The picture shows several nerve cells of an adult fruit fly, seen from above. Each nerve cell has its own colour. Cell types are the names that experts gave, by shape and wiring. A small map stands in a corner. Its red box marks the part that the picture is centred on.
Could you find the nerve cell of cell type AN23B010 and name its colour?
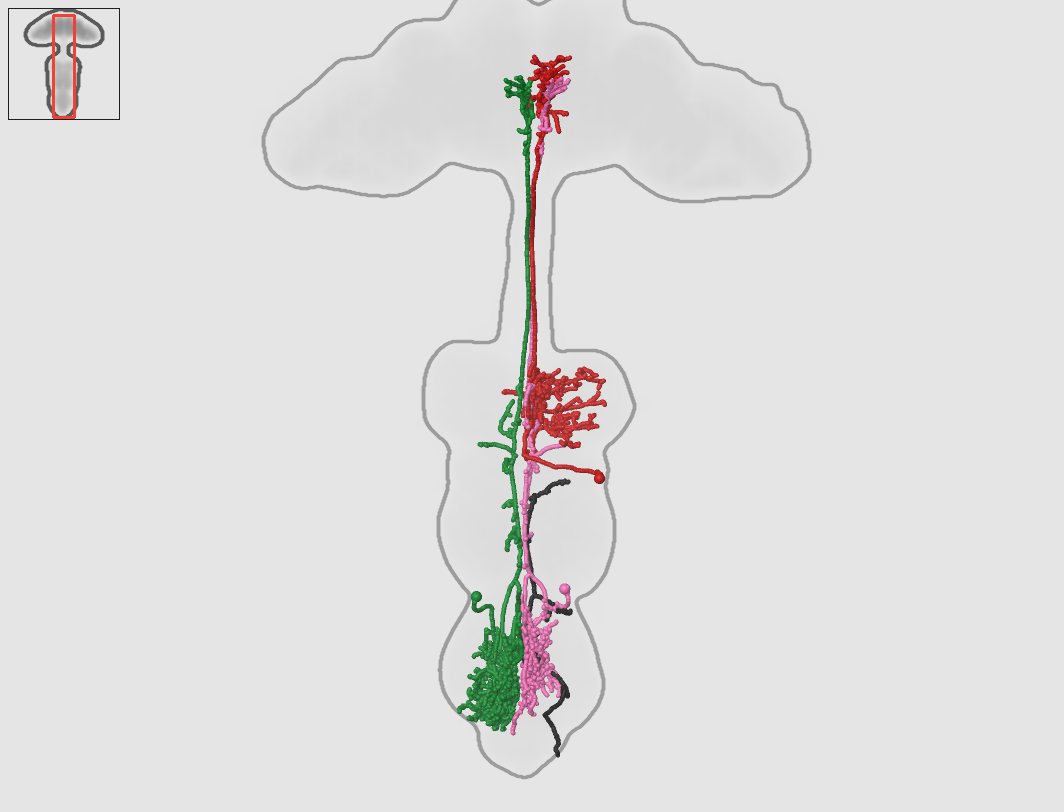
red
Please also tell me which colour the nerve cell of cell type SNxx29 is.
black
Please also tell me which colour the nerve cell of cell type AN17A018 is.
pink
